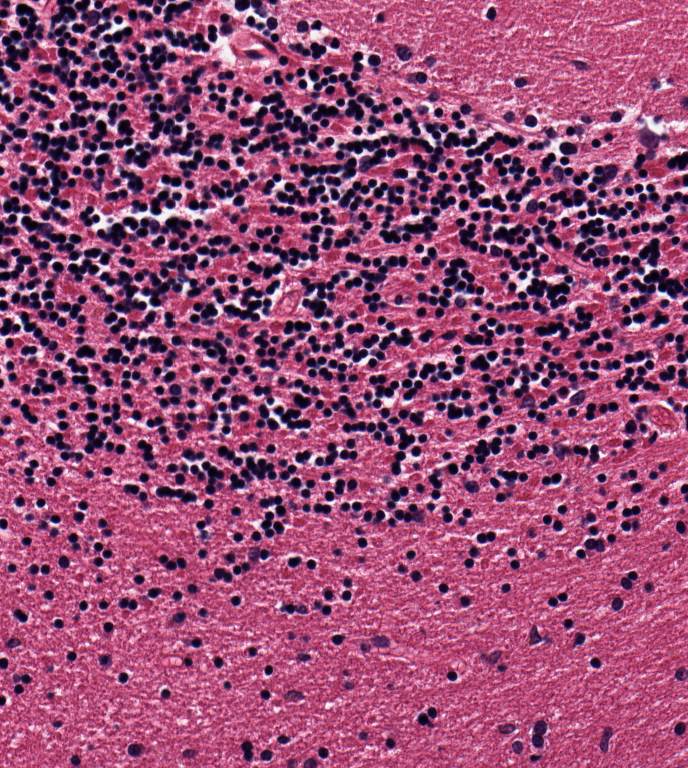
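Cerebellum in haematoxylin and eosin: a dense band of small, round, uniformly dark nuclei with almost no visible cytoplasm fills the upper and central field, scattered with small pink islands lacking nuclei. The upper right corner, by contrast, is pink fibrillary tissue with very few nuclei.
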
